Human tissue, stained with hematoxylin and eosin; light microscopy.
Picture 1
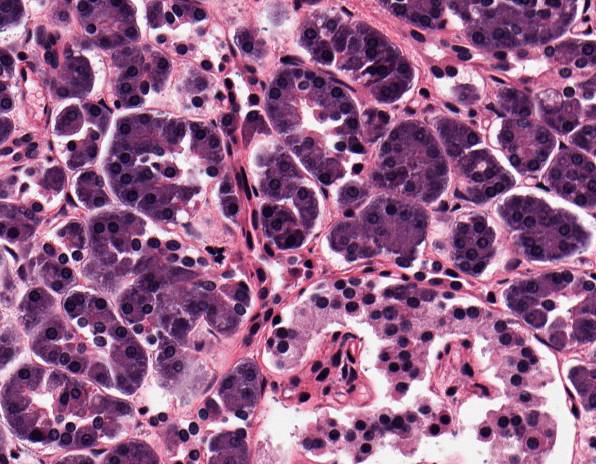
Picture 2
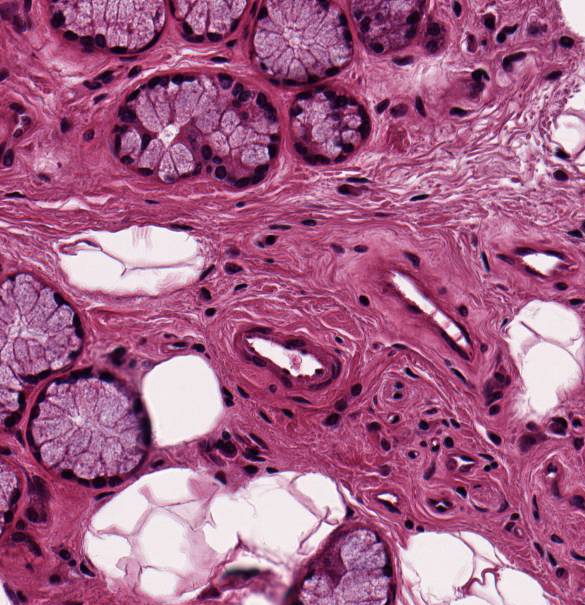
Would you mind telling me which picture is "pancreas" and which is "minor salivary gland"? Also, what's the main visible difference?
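The pancreas is in picture 1, and the minor salivary gland is in picture 2. Across all of picture 1, cells form rounded nests and acinar clusters divided by thin septa. Their cytoplasm is abundant, granular and deeply purple, and their round, fairly uniform nuclei often show a nucleolus. Toward the lower right these cells lie loosely, partly separated by wide white spaces. In picture 2, rounded acini run along the top and left edges, with a broad band of fibrous stroma crossing the middle. Here the acinar cells have pale, foamy, lilac-grey cytoplasm, and their dark nuclei are flattened against the cell base. Seen in cross-section, these cells radiate around a small central lumen.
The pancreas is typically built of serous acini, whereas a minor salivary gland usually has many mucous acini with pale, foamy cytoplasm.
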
